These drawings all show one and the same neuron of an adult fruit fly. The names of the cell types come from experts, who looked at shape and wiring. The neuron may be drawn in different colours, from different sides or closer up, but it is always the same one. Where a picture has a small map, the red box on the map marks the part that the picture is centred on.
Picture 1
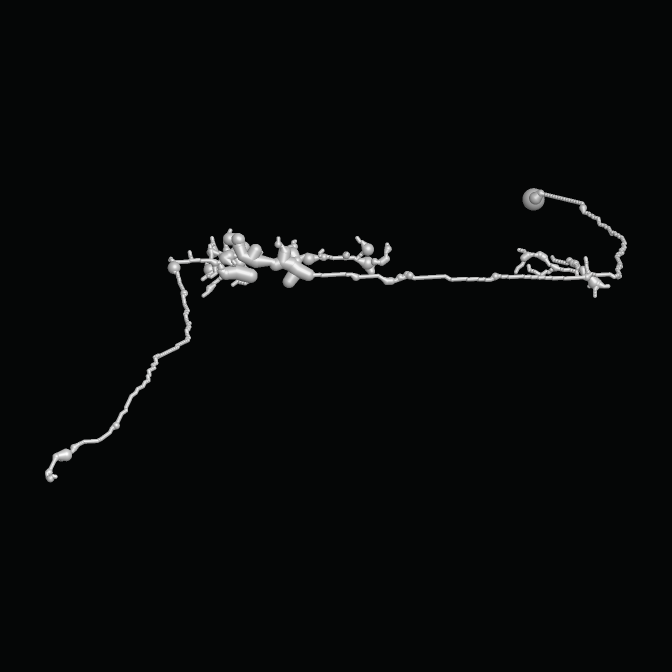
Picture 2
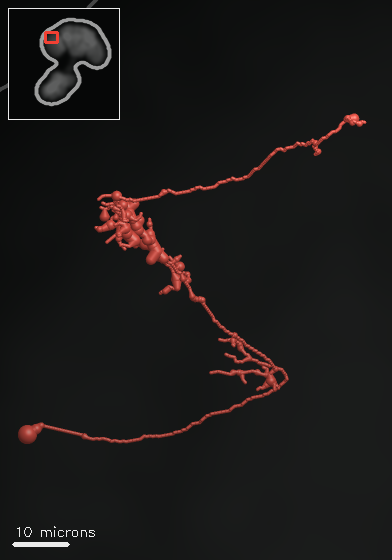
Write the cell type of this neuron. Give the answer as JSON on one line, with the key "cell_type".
{"cell_type": "C3"}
